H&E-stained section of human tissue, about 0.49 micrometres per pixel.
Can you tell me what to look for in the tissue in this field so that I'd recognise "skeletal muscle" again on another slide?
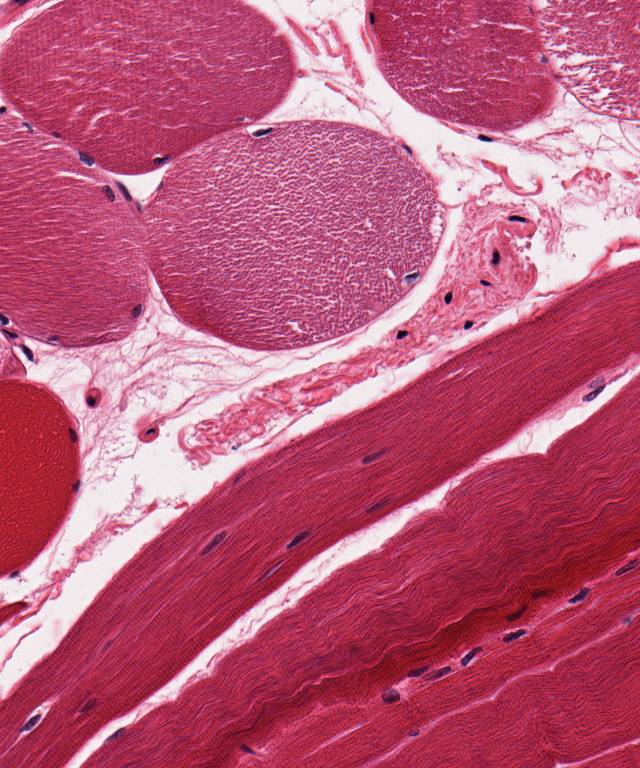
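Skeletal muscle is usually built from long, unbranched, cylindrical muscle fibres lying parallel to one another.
The lengthwise fibres in the lower half fit this, running diagonally from lower left to upper right, as do the large round to oval profiles of the cross-cut fibres. In the cross-cut fibres the nuclei lie at the edge of each fibre rather than in the centre, and the strongly eosinophilic cytoplasm has a fine stippled texture. Along the lengthwise fibres the nuclei are dark, elongated and few, lying parallel to the fibre length.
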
